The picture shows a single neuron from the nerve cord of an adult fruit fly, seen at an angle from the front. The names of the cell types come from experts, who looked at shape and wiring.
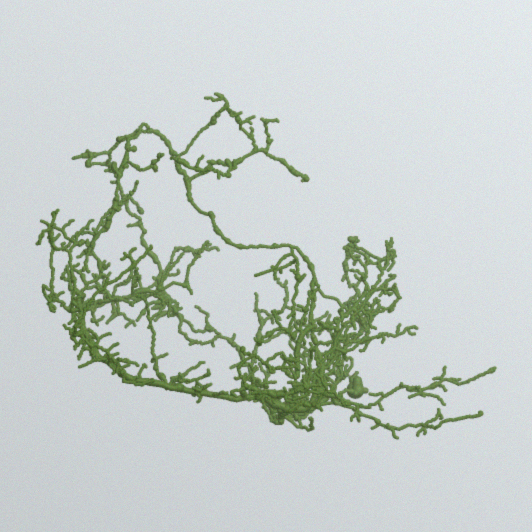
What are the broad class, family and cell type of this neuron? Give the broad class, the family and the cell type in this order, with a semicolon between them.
nerve-cord intrinsic neuron; hemilineage 04B; IN04B005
